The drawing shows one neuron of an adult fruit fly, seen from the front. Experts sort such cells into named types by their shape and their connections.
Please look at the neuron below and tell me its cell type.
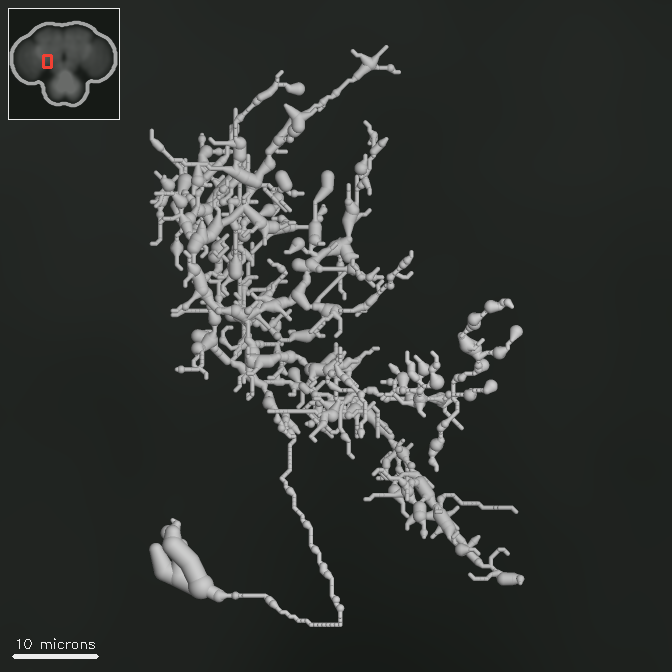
CB4118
